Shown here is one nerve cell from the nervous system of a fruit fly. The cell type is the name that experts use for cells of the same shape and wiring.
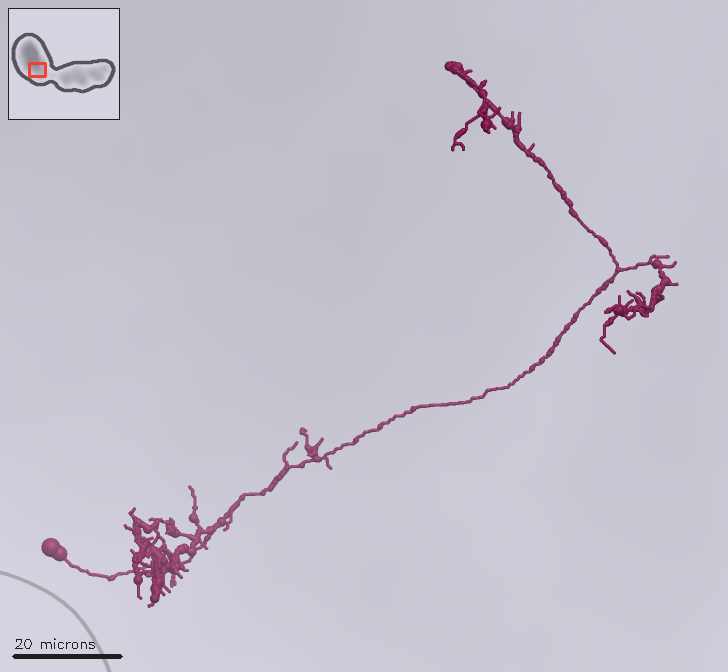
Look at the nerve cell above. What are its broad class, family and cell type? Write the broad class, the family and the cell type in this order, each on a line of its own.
optic-lobe intrinsic neuron
TmY
TmY9b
